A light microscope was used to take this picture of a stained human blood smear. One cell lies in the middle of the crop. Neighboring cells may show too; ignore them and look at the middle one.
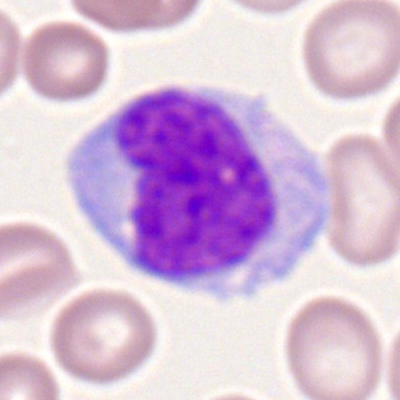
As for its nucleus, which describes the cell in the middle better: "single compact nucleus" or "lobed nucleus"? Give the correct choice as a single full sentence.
The cell's nucleus is compact, undivided and round, oval or kidney-shaped.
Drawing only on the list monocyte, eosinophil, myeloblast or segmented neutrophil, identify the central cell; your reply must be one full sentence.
The cell at the heart of this crop is a monocyte.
